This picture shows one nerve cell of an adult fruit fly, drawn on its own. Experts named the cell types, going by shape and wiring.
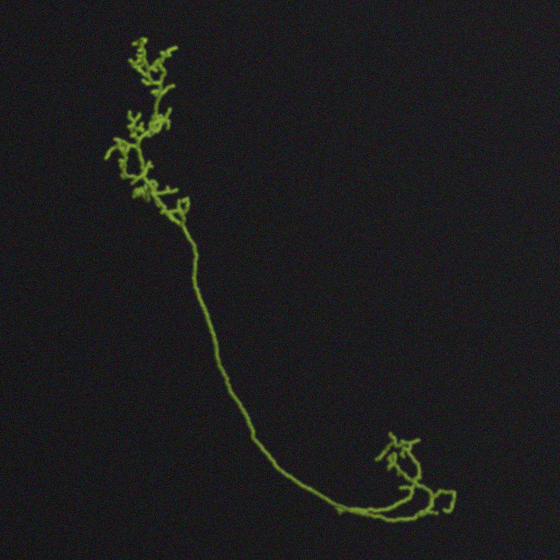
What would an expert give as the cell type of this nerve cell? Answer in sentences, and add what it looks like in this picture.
It is of cell type GNG597. This is a central-brain intrinsic neuron. As drawn here it is taller than it is wide.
